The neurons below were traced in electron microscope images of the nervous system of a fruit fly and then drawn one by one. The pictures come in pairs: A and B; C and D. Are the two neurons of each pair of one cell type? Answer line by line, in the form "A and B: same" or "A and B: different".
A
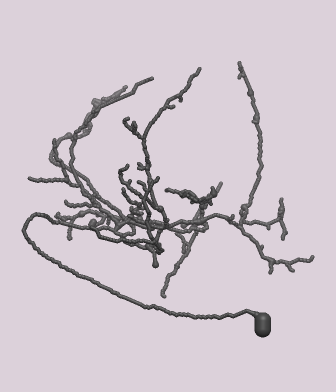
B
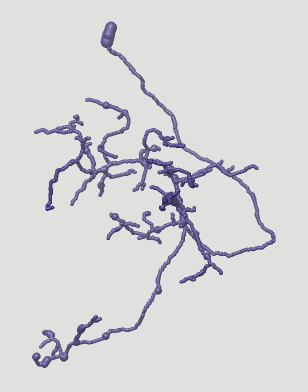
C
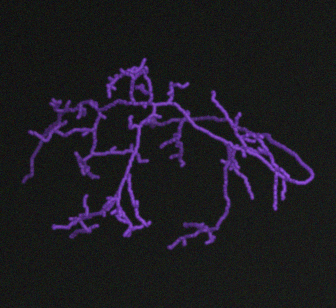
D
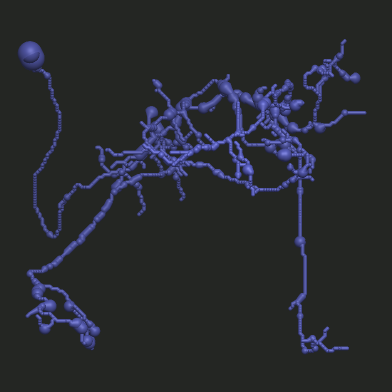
A and B: same
C and D: different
